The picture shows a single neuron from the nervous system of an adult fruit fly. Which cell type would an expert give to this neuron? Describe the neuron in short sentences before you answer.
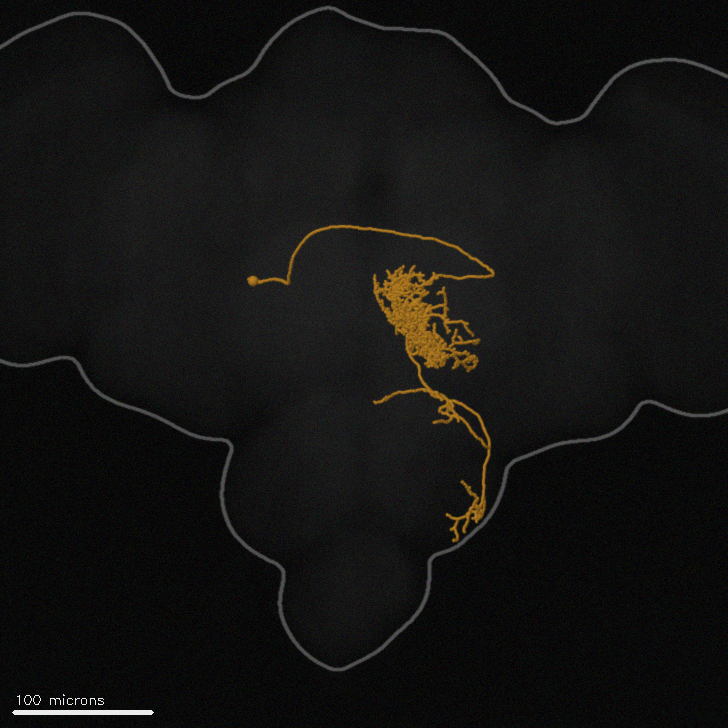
From top to bottom in the picture it spans about 250 microns. As drawn here it is taller than it is wide. Its broad class is nerve-cord intrinsic neuron. It is of cell type IN01A007.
